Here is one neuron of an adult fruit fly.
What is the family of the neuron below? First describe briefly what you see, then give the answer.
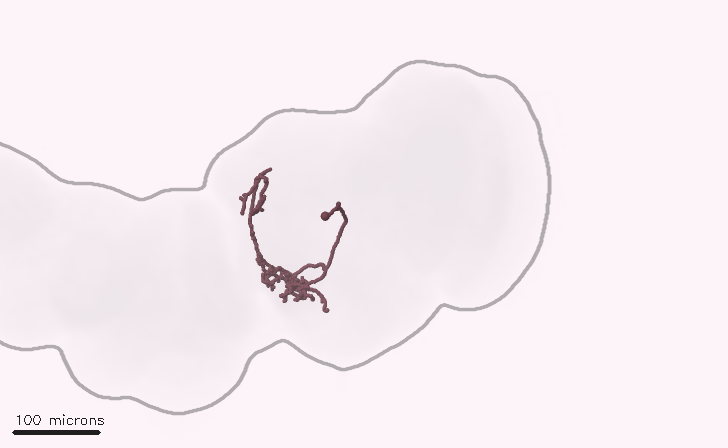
Its cell body lies in the middle of the picture. By the scale bar it is about 170 microns tall in this view. Its broad class is central-brain intrinsic neuron. The family is hemilineage WEDd1.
